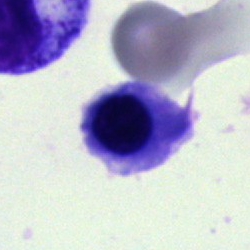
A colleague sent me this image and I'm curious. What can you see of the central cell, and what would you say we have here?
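Chromatin's very dark and densely condensed all the way through, with no nucleoli showing. No distinct granules in the cytoplasm either, and there's a small pointed projection off the upper right edge. It's an erythroblast.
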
